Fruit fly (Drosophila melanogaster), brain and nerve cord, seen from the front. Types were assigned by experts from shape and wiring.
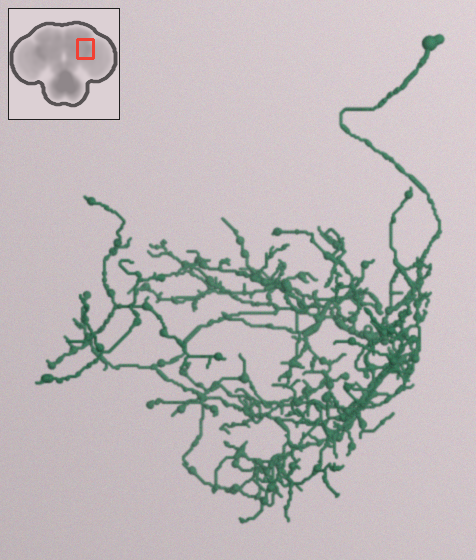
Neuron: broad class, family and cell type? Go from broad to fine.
central-brain intrinsic neuron; hemilineage VLPl4_anterior; PVLP080_a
